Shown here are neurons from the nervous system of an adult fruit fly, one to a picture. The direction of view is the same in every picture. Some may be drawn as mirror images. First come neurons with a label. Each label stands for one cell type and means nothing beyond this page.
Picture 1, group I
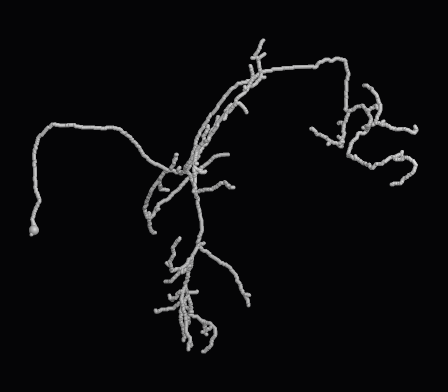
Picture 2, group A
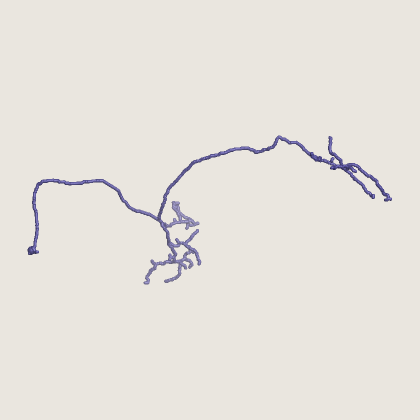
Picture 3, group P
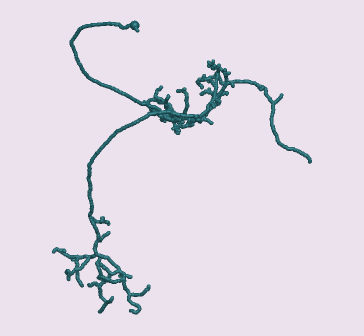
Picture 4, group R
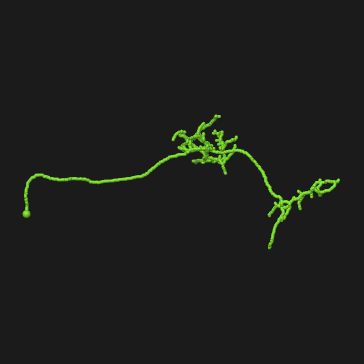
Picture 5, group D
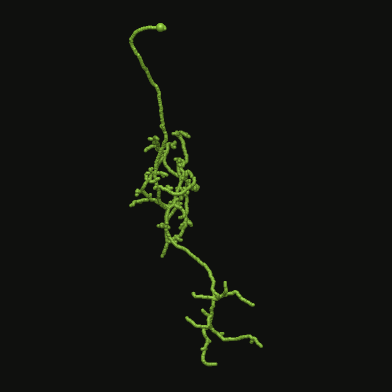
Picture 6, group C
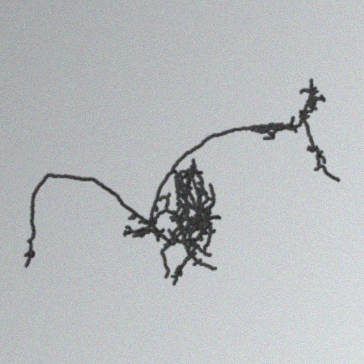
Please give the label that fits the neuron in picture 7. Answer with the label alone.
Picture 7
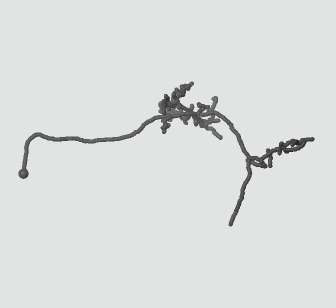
group R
